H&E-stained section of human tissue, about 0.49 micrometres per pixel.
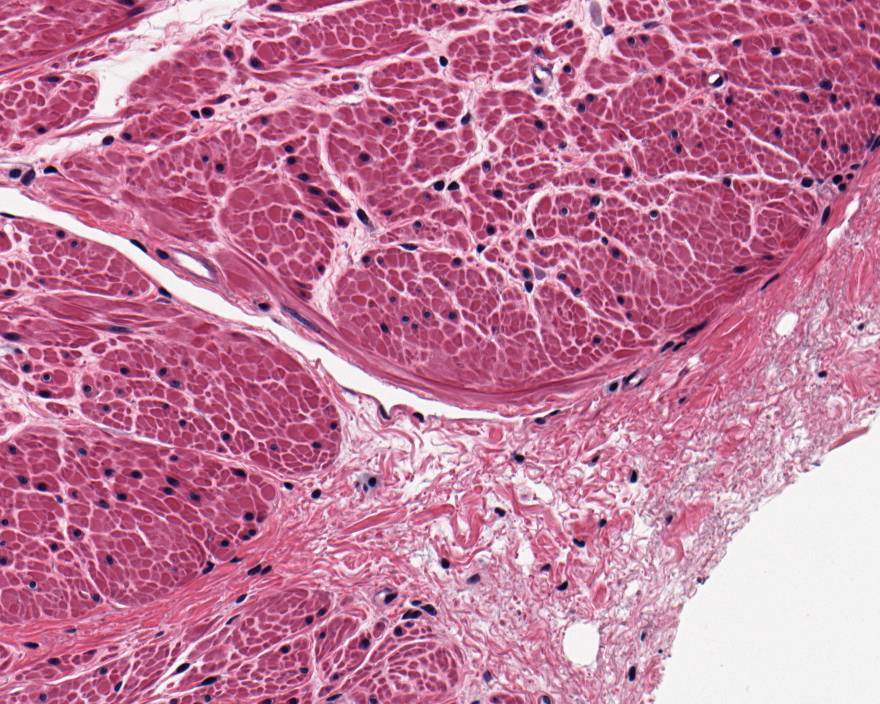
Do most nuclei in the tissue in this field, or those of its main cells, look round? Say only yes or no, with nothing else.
Yes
